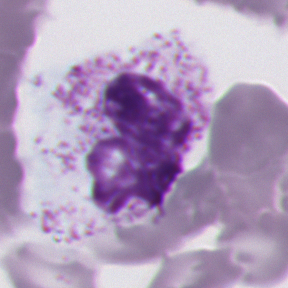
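Segmented neutrophil, the central cell of a stained peripheral blood smear. Its nuclear chromatin stains dark purple and appears dense. Granules lie loosely scattered with clear spaces between them, mostly on the left and upper side of the nucleus. The cytoplasm between them is pale and nearly colourless.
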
